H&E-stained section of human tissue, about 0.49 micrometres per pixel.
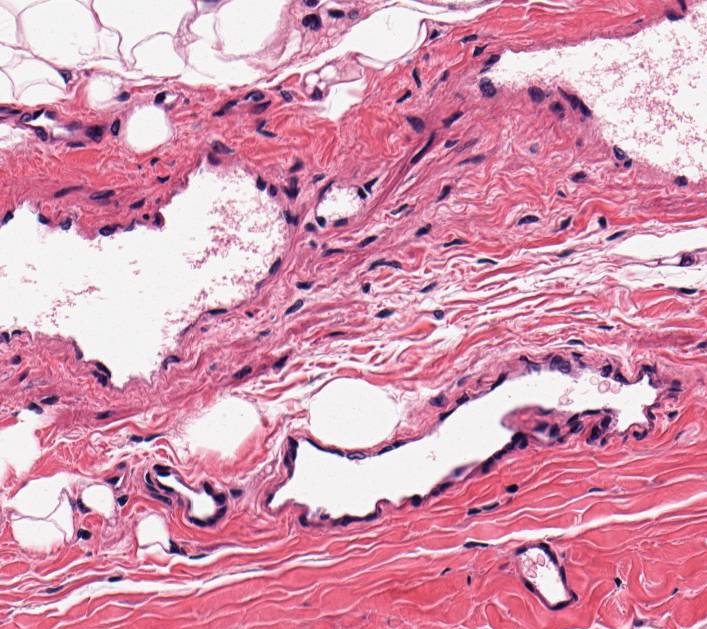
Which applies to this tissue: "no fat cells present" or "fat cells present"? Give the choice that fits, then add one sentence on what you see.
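Fat cells present. A cluster of adipocytes, seen as large empty rounded cells with thin walls, lies at the top left of the field.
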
